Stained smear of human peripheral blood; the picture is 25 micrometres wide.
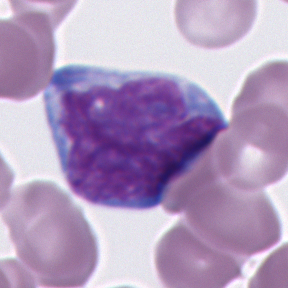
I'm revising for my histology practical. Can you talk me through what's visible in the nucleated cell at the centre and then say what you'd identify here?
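Cell about 16 by 12 micrometres. Nucleus irregular, with an indented contour, filling about 70% of the cell's area. Cytoplasm blue, in a narrow rim widest at the upper left; the blue is deepest along the cell's outer edge. Name: myeloblast.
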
